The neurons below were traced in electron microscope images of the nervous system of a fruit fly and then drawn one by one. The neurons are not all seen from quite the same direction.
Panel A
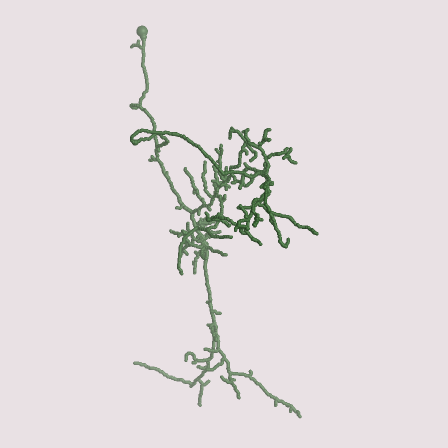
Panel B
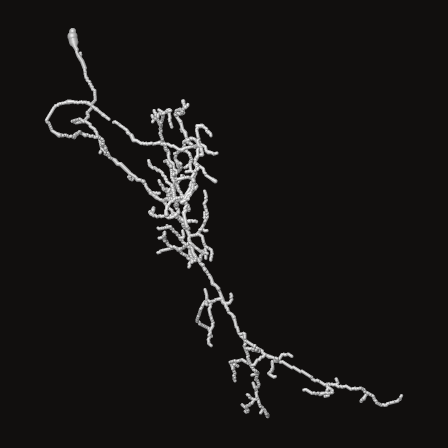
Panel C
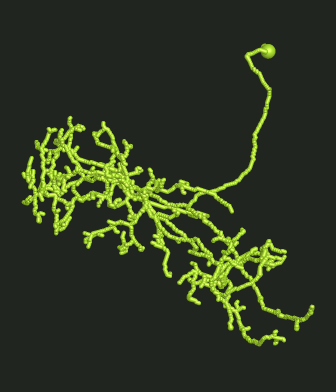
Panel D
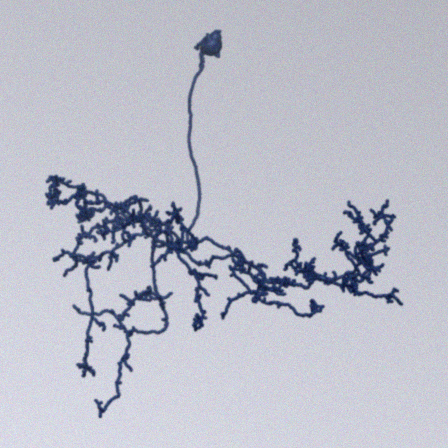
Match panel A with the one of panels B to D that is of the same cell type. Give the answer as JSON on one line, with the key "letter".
{"letter": "B"}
